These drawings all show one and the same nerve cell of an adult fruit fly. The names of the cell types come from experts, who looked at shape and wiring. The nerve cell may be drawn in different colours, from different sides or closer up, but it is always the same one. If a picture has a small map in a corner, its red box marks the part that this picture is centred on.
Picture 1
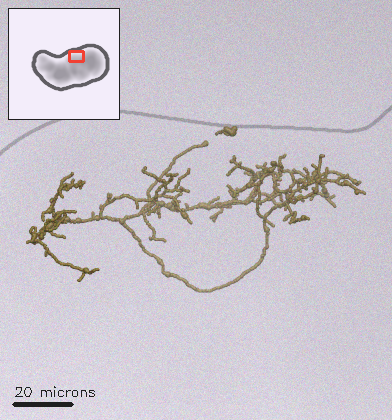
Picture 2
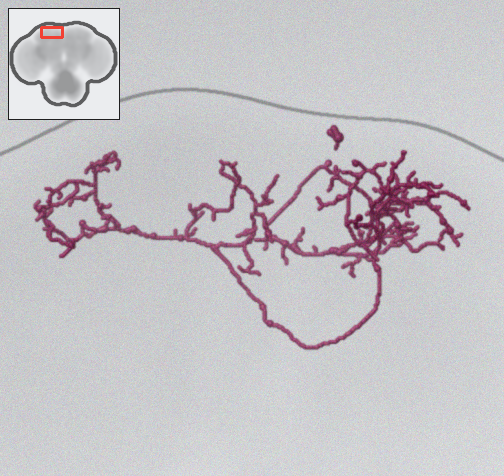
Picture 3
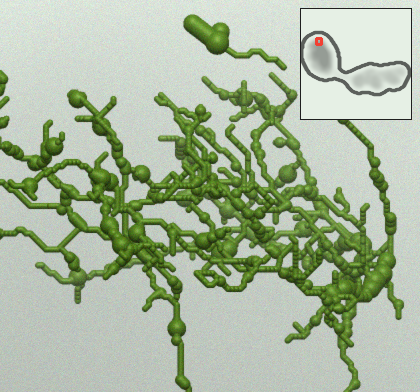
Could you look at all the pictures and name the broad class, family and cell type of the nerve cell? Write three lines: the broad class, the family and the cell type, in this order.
central-brain intrinsic neuron
hemilineage SMPpd1
SMP348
